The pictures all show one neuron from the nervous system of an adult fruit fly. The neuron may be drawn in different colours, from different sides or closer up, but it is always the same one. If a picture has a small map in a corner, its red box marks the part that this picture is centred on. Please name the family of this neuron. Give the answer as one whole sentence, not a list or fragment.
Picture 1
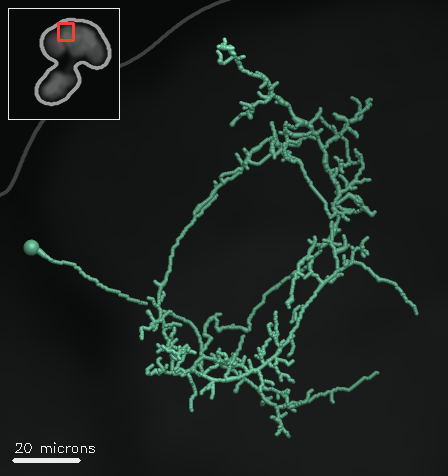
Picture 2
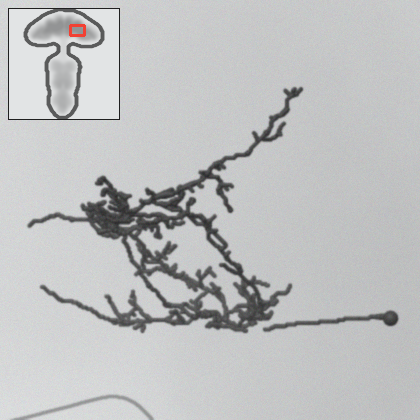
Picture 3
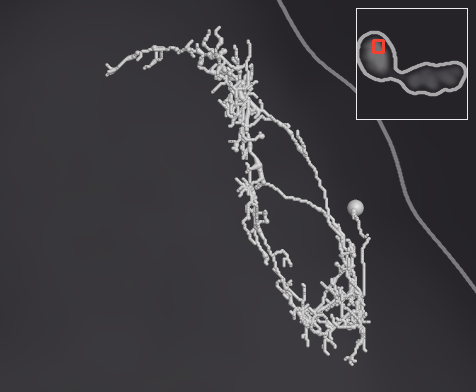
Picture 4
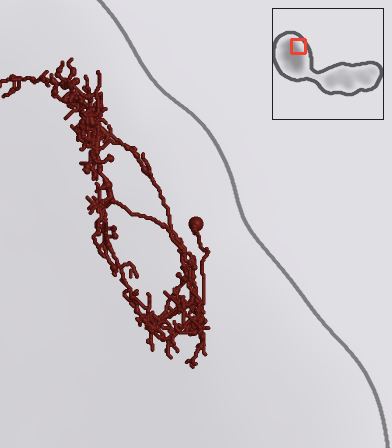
This neuron is sorted under the family hemilineage SLPpl2.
